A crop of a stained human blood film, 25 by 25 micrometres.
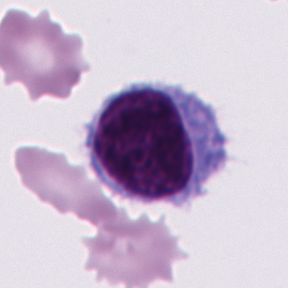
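Hairy cell in a stained peripheral blood smear: you'll notice fine, hair-like projections extending from its surface. The nucleus is round to oval without any indentation, sits off-centre toward the left, and fills about 60% of the cell's area. The cytoplasm is widest on the right side of the nucleus. Overall the cell is about 13 by 11 micrometres.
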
